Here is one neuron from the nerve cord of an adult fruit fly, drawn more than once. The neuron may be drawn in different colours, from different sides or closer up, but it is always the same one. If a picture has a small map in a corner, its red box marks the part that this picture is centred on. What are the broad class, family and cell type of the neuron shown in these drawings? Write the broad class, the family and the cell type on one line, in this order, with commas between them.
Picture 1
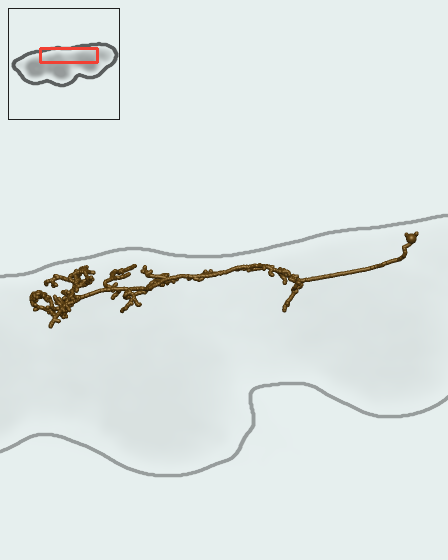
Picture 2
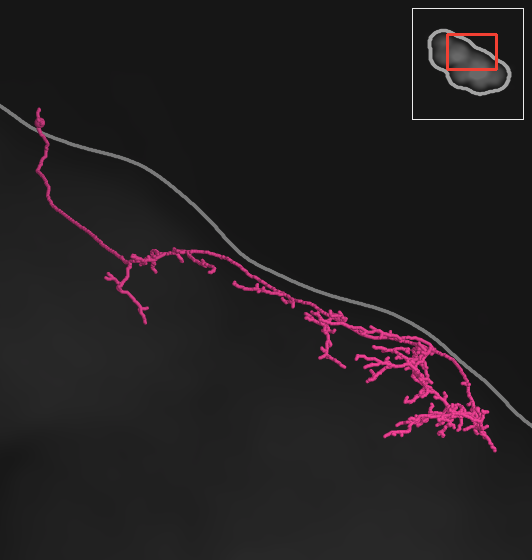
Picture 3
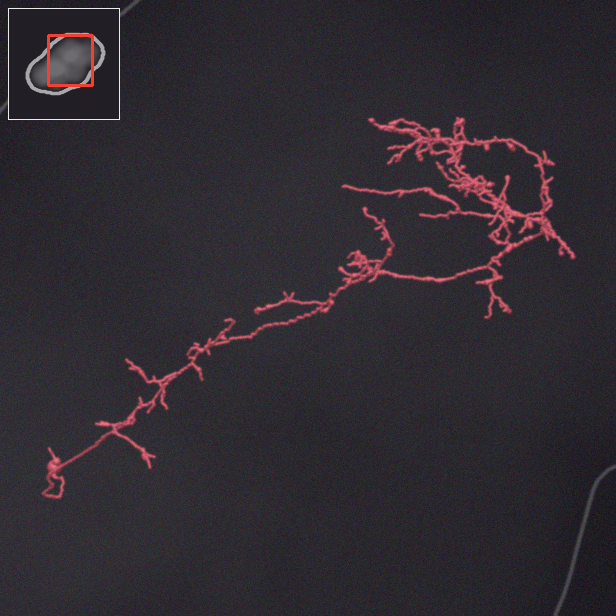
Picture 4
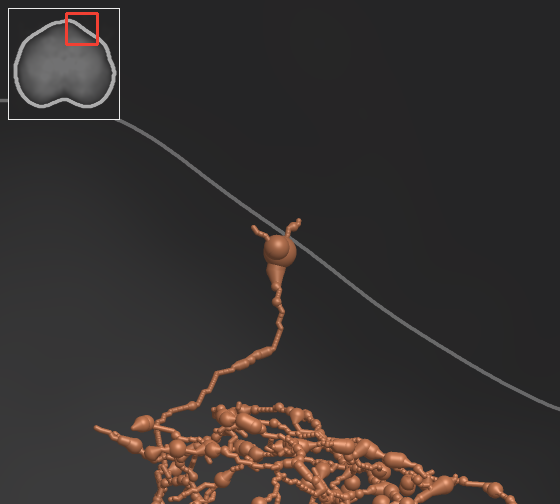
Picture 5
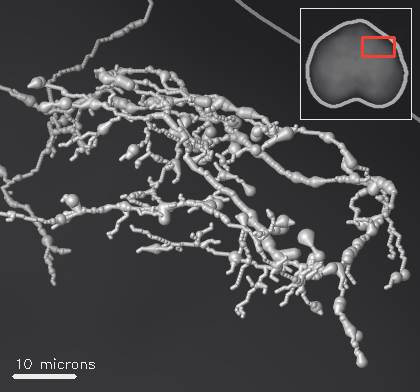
nerve-cord intrinsic neuron, hemilineage 03B, IN03B055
